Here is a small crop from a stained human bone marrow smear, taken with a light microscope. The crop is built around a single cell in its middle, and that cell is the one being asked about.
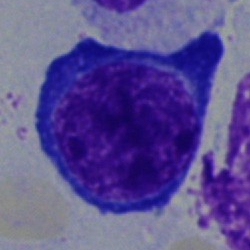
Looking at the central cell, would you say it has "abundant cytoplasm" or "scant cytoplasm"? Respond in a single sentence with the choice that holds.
In this cell, the cytoplasm is scant.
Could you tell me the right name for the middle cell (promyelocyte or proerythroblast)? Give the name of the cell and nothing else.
proerythroblast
